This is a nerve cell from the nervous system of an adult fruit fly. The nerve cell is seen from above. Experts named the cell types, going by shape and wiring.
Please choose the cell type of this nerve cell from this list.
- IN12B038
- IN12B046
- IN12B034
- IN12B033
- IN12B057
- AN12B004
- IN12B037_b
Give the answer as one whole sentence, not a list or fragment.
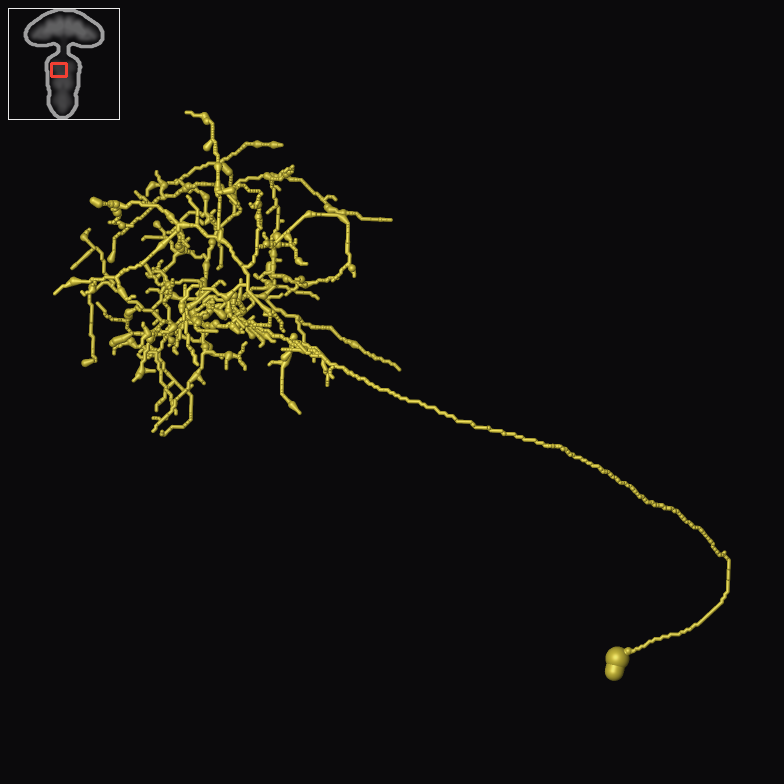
Included in the cell type IN12B033 is this nerve cell.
